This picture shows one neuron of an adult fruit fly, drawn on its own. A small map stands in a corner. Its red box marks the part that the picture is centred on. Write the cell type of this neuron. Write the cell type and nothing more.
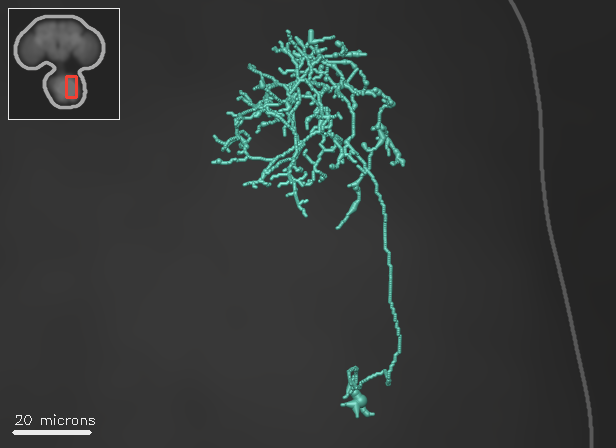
IN16B092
